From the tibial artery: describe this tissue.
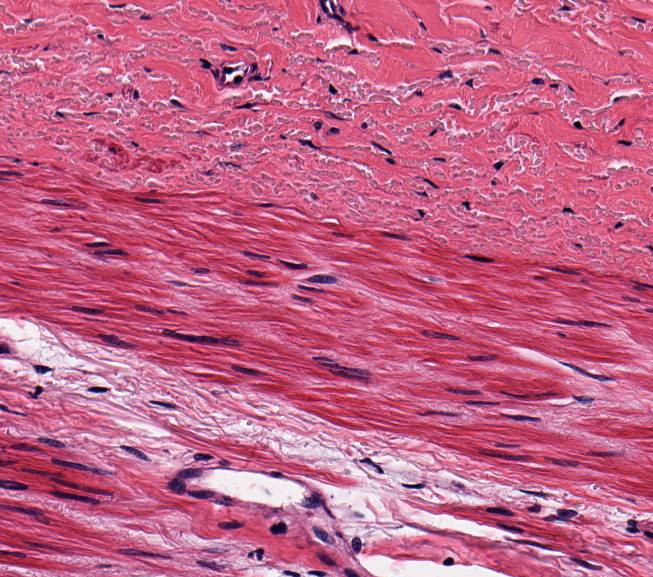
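The upper third is collagenous connective tissue; the lower two-thirds is smooth muscle. Notice the fibres run parallel, slanting gently downward left to right, with elongated, cigar-shaped nuclei along them. Near the lower edge, left of centre, is a small thin-walled vessel with an empty lumen.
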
